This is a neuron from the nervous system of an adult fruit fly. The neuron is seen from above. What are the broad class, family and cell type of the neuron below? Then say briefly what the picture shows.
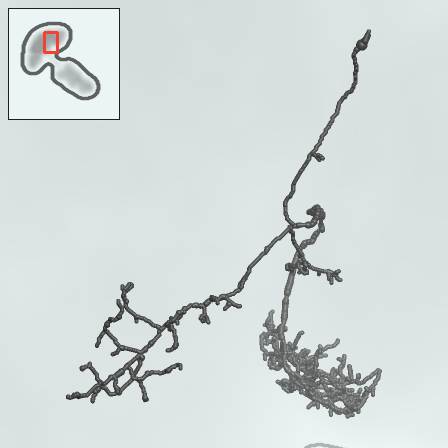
It is a visual projection neuron. Its family is hemilineage LHl4_posterior. The cell type is LoVP18. It is in the brain and does not reach the nerve cord. Its cell body lies at the upper right of the picture. Dozens of branch ends can be seen.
